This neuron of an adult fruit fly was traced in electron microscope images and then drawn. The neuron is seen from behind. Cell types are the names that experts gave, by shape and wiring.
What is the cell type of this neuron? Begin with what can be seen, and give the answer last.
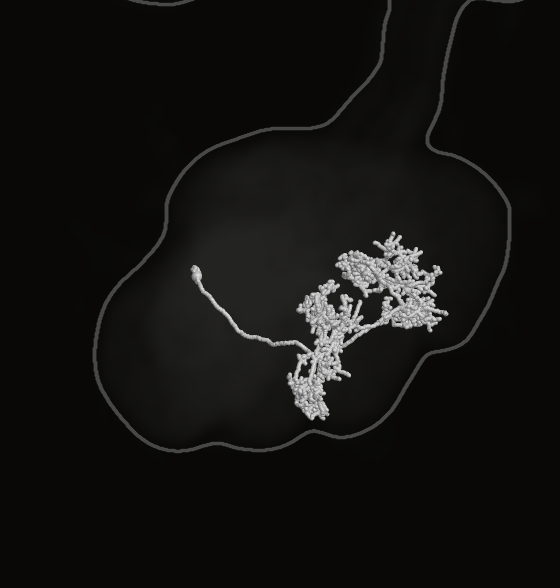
As drawn here it is wider than it is tall. Its broad class is nerve-cord intrinsic neuron. The cell type is IN09B022.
